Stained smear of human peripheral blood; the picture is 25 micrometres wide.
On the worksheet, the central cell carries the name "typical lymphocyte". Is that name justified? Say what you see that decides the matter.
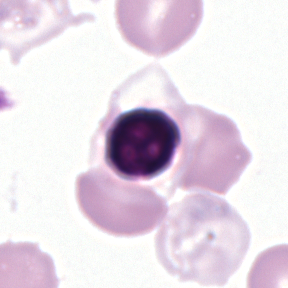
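Pale pinkish cytoplasm, not blue, together with very dark purple, densely condensed chromatin, decides this cell. It is a normoblast, not a typical lymphocyte.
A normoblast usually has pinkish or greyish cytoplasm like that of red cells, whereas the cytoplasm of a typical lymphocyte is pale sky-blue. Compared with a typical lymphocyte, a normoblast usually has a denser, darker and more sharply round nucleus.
The nucleus here is round with no indentation or lobes and measures about 6 micrometres across. No granules are visible in the cytoplasm, and it contains no vacuoles.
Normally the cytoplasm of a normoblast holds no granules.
Red cells press against the cell on several sides.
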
